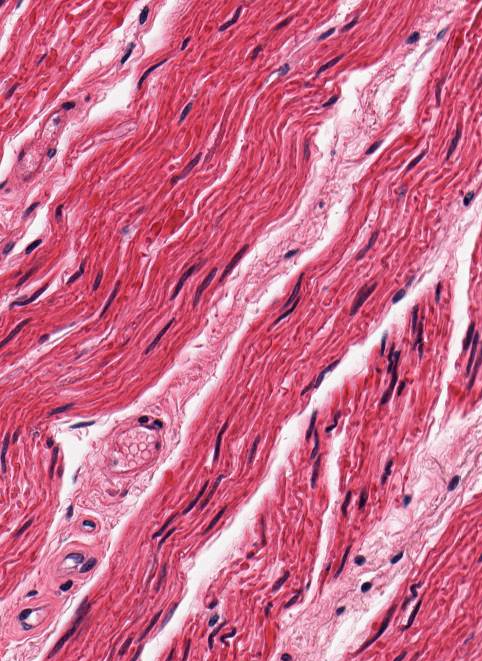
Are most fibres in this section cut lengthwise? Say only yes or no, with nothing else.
Yes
